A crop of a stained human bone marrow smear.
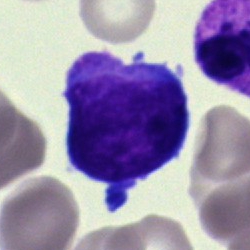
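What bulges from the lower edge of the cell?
A rounded bleb.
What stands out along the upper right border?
Small knob-like projections.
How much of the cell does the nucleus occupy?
Nearly all of it, leaving scant cytoplasm as a thin rim.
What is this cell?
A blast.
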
